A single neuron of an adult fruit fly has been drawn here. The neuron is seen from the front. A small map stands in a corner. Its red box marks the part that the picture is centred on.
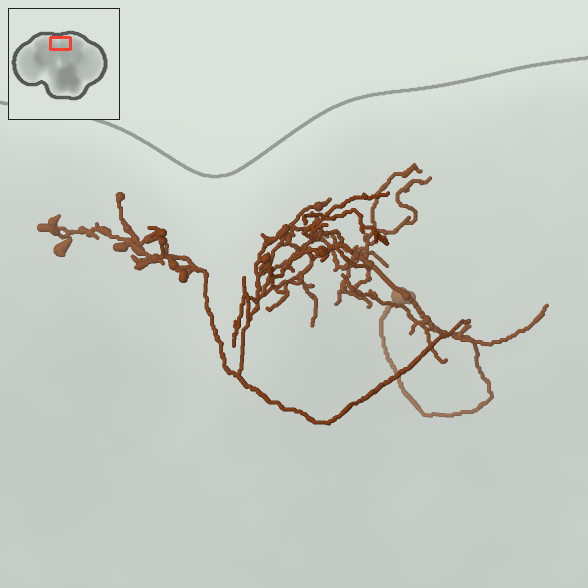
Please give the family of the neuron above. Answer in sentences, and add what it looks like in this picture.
The family is hemilineage DM3_dorso_medial. This is a central-brain intrinsic neuron. The picture shows dozens of branch ends. In this view it is wider than it is tall.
